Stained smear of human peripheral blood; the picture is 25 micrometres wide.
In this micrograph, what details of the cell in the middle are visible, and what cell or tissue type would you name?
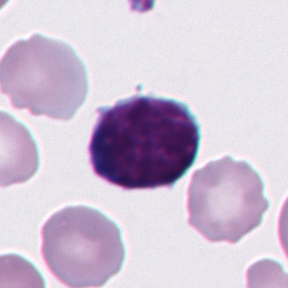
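Start with the nucleus: round to oval, no notch or lobes, about 9 by 8 micrometres. Its chromatin is dark purple and coarsely clumped, with small paler gaps between clumps. It fills about 90% of the cell's area, and almost no cytoplasm shows beyond its edge. The cell is about 10 micrometres across, roughly 1.25 times the width of the red cell lying whole in view. A tiny dot-like knob sits on its top edge. This is a typical lymphocyte.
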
